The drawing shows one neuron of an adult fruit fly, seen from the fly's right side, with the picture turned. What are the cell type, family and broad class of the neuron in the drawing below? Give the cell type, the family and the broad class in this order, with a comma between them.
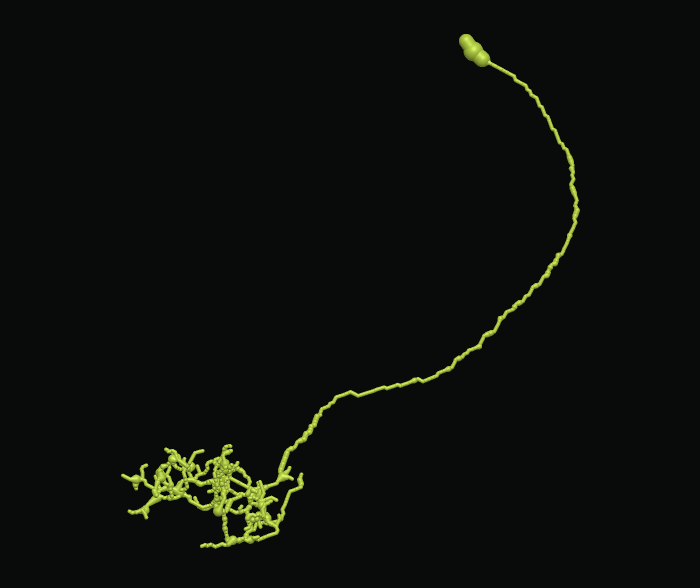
CB1178, hemilineage SLPpl3, central-brain intrinsic neuron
